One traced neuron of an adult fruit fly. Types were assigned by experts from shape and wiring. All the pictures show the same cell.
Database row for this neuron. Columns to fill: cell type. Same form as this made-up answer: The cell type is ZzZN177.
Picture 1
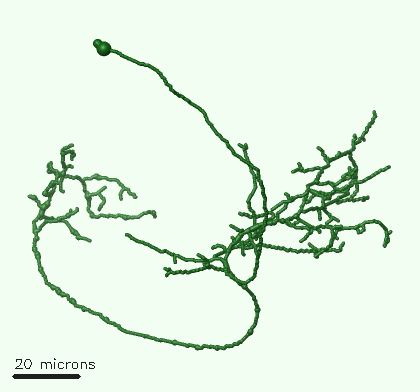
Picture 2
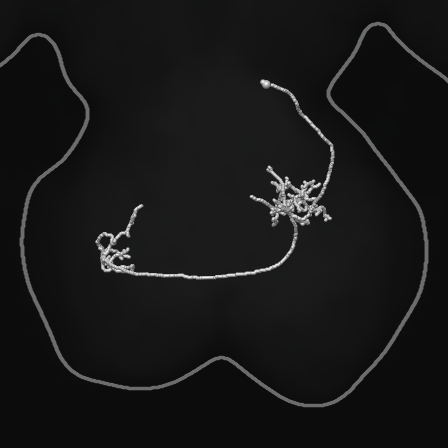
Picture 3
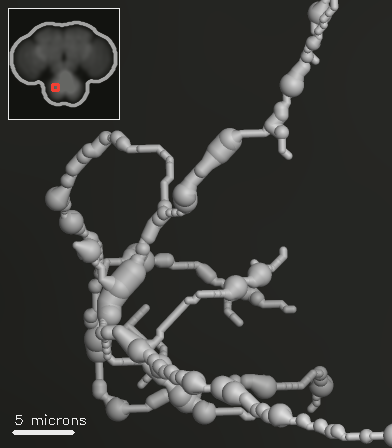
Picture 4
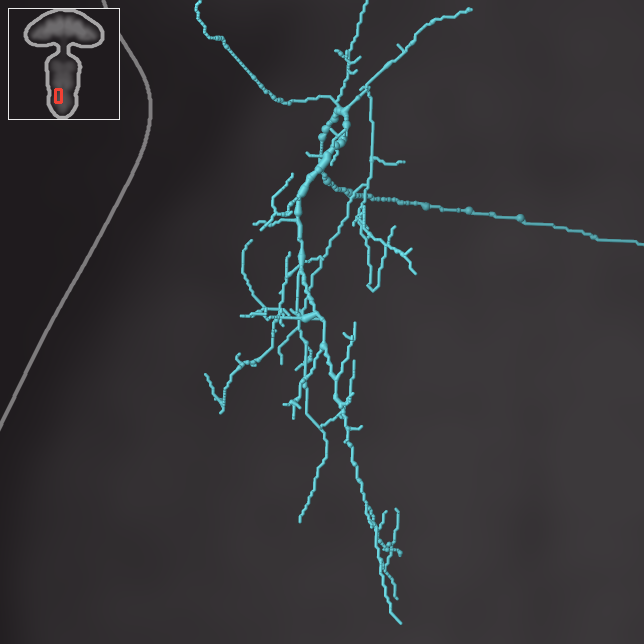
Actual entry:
The cell type is IN01A080_b.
